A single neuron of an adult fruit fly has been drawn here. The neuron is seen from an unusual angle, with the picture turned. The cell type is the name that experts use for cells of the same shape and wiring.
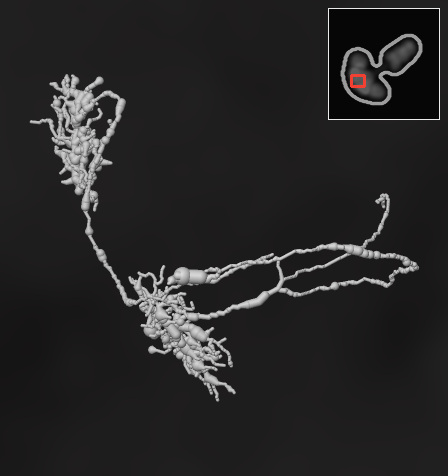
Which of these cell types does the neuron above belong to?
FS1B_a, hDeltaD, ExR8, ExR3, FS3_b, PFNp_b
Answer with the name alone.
hDeltaD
